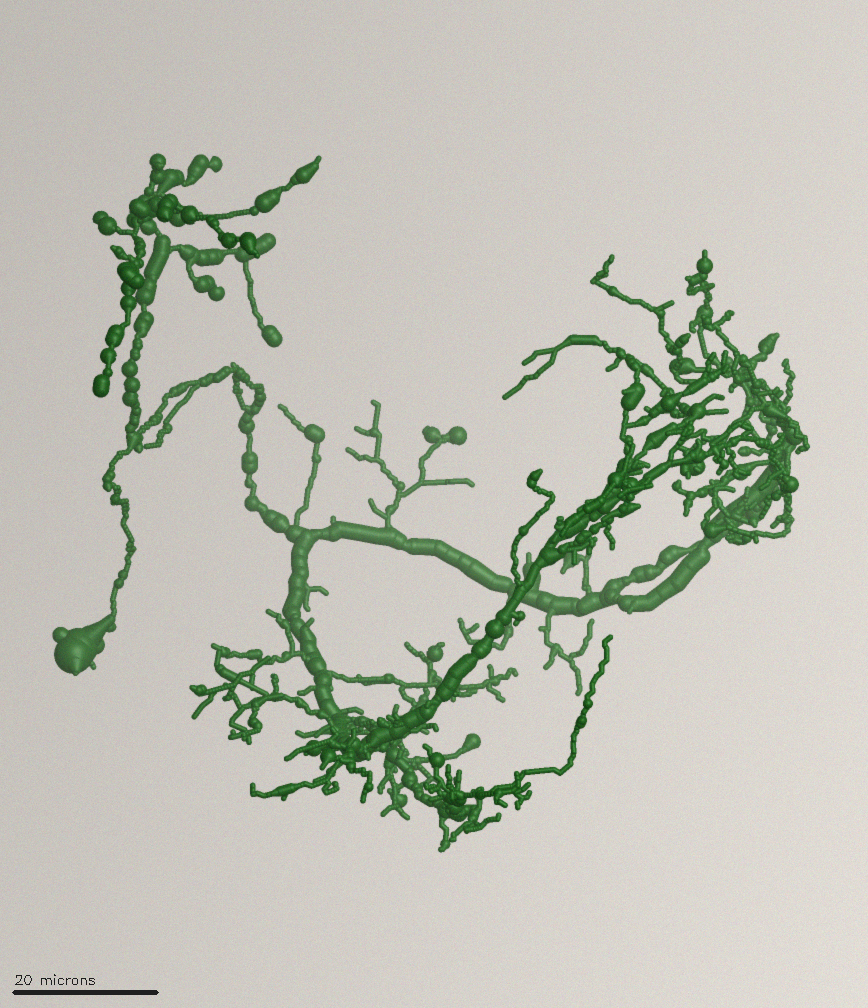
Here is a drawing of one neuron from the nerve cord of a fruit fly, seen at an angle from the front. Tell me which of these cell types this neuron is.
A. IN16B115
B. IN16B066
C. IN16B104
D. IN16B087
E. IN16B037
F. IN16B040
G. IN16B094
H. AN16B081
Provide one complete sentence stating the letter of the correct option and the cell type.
The cell type assigned to the neuron is IN16B040, under option F.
